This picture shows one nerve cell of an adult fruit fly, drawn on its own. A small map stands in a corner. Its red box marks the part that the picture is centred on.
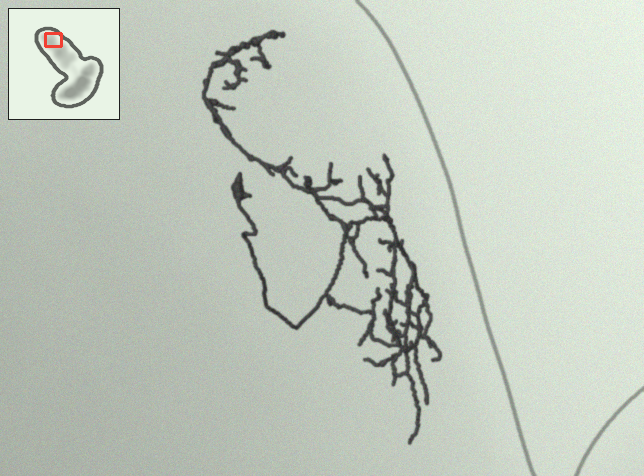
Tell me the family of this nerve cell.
hemilineage 14A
